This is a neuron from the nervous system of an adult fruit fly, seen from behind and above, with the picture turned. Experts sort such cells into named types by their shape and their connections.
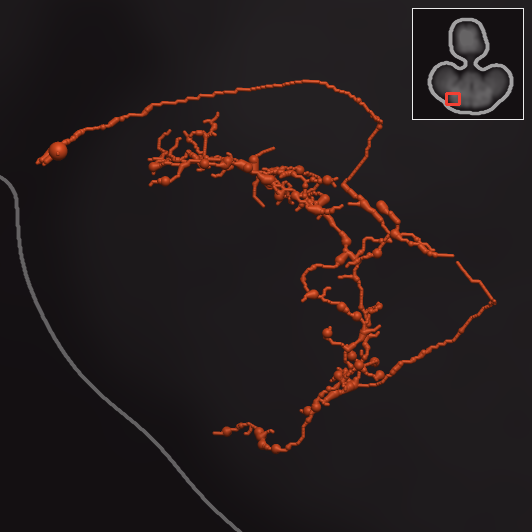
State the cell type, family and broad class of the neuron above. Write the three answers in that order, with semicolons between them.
LHPV4b3; hemilineage SLPp&v1_posterior; central-brain intrinsic neuron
